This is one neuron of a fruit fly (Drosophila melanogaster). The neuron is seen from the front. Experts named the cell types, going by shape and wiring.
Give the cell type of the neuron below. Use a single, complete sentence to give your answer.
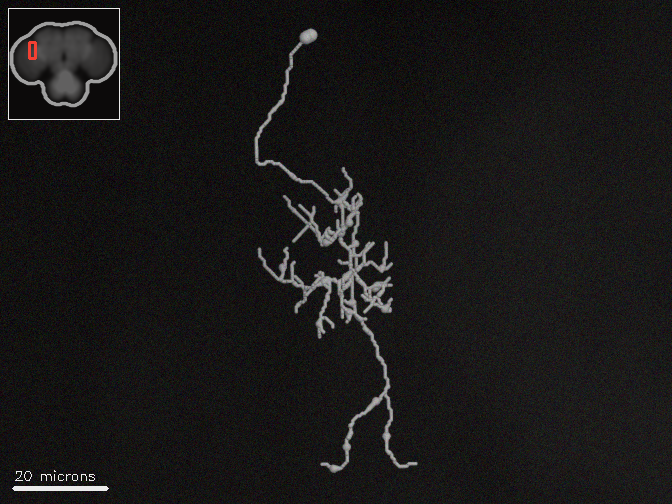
This neuron belongs to the cell type Cm6.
